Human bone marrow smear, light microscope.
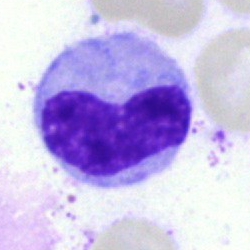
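Band neutrophil, the central cell of the stained marrow smear. Outline smooth, nearly round. Nucleus bean-shaped, indented along its upper edge, placed in the lower half of the cell. Cytoplasm without distinct granules.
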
